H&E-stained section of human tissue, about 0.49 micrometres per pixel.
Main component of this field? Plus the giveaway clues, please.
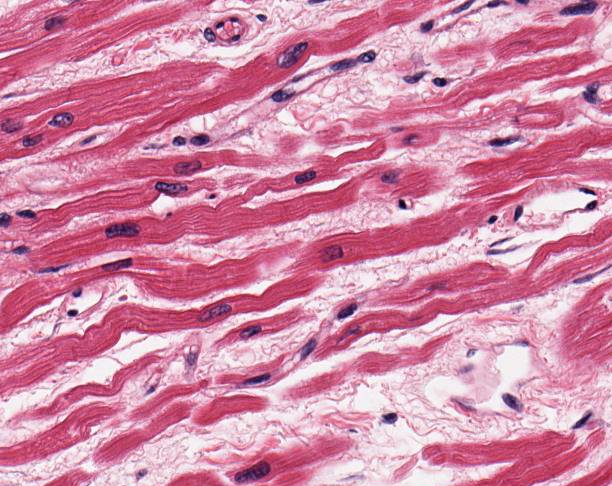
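Myocardium makes up this field. Its muscle fibres carry oval nuclei in their centres, not at their edges, only one or two per fibre segment rather than many in a row.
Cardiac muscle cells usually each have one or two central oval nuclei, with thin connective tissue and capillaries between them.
Here a pale, loose, wispy stroma with small dark elongated nuclei lies between the fibres. Near the top centre is a small round vessel holding red blood cells.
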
